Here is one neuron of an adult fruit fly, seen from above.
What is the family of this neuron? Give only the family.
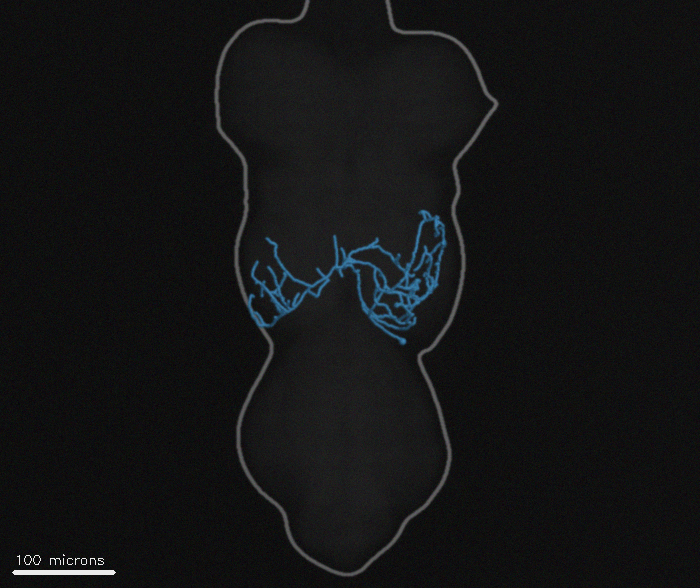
hemilineage 04B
